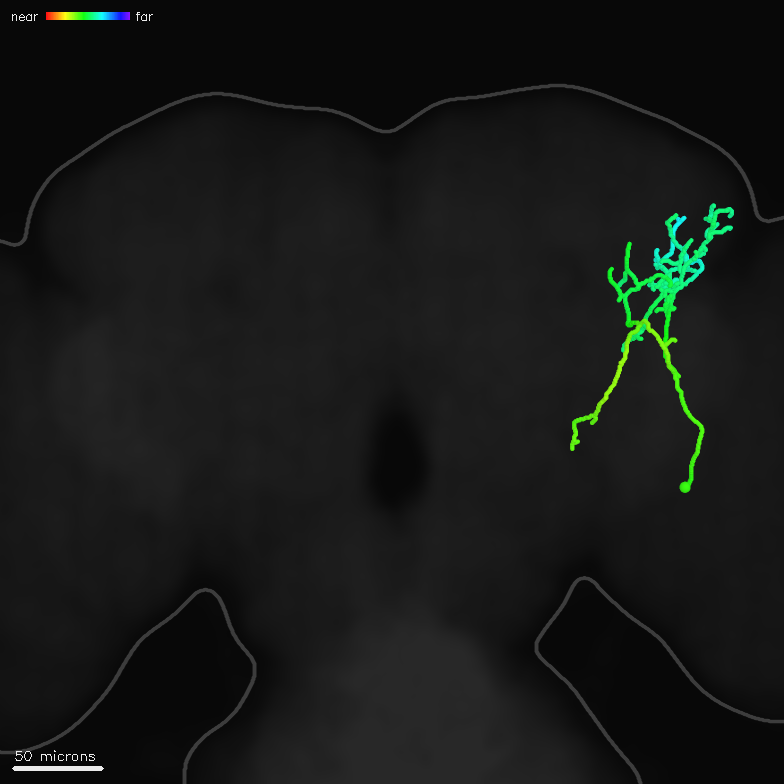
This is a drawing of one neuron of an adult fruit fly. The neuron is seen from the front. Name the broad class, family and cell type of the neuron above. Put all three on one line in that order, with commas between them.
central-brain intrinsic neuron, hemilineage VLPl&p2_lateral, LHAV1b1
